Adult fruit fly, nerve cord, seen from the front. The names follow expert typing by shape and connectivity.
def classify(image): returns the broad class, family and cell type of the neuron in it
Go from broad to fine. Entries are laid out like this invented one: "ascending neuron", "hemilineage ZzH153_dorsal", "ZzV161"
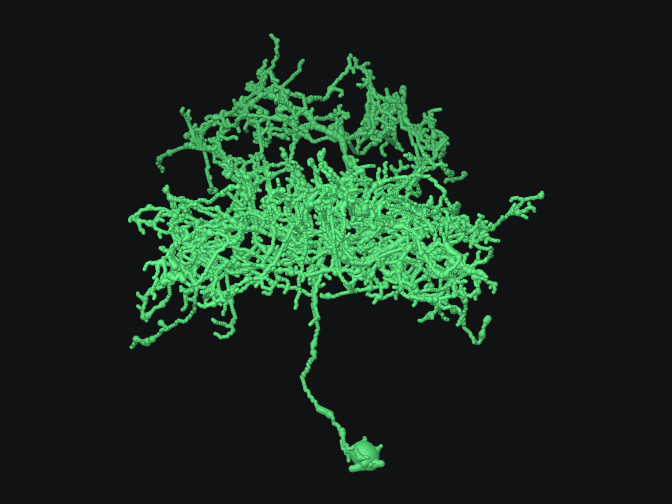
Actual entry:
"nerve-cord intrinsic neuron", "hemilineage 00A", "IN00A004"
